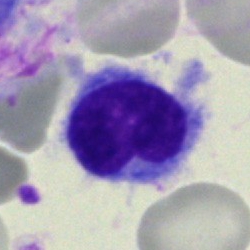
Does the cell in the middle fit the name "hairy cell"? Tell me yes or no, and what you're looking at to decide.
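The nucleus has a notch on its lower right side, which gives it a bean-like shape.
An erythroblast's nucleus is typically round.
This shape sets the cell apart from an erythroblast, and the name hairy cell fits. No granules are visible in the cytoplasm.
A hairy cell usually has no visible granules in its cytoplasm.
The chromatin is dark purple and densely packed, and no distinct nucleolus can be seen.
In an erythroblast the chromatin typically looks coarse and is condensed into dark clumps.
Dark chromatin therefore does not by itself separate the two names. The cell outline is irregular and ragged rather than smooth.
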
